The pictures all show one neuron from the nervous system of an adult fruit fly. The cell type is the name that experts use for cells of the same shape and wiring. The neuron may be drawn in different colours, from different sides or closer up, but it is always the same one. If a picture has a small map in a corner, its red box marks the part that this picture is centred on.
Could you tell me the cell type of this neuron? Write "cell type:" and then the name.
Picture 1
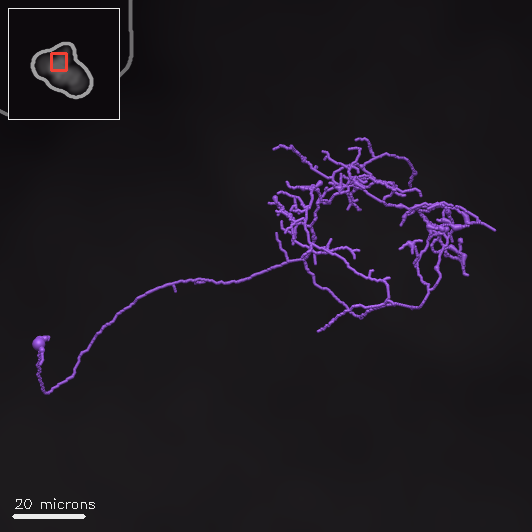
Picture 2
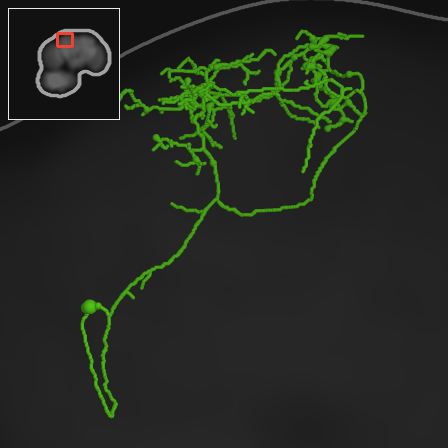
cell type: CB4123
